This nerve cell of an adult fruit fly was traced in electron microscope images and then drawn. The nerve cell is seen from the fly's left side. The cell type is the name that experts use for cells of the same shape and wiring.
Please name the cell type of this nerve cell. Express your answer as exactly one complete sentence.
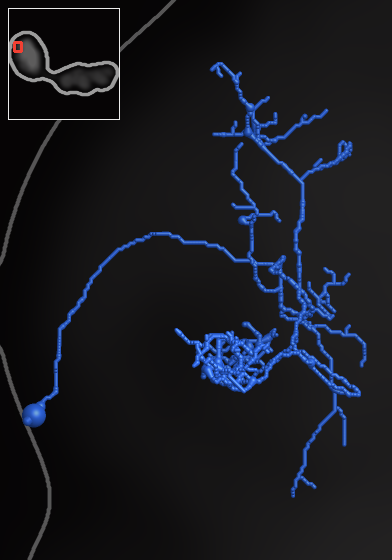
This nerve cell has been assigned cell type PAM13.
